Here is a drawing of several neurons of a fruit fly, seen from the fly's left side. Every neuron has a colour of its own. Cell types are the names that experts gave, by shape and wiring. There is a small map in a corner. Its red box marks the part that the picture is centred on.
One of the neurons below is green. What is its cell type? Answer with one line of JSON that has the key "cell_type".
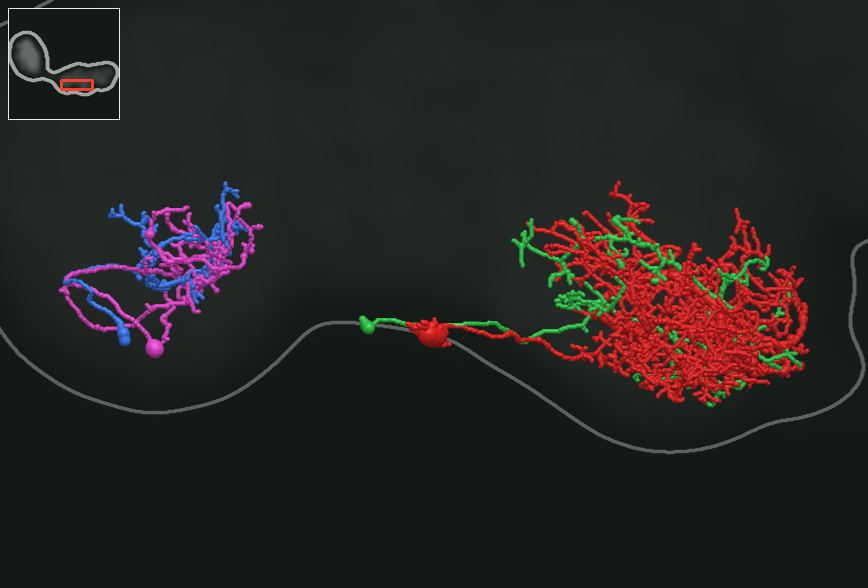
{"cell_type": "IN14A059"}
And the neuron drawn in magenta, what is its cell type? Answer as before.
{"cell_type": "IN14A046"}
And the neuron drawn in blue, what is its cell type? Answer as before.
{"cell_type": "IN14A077"}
